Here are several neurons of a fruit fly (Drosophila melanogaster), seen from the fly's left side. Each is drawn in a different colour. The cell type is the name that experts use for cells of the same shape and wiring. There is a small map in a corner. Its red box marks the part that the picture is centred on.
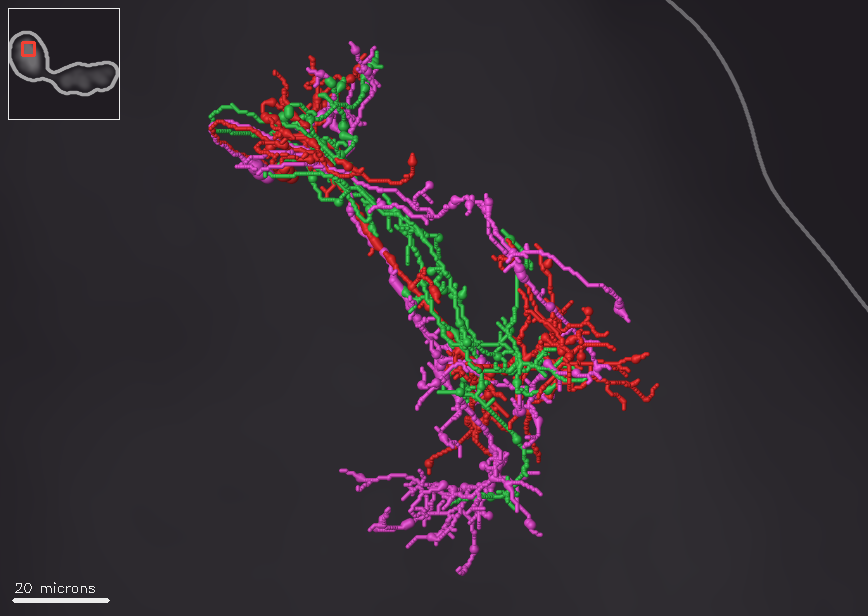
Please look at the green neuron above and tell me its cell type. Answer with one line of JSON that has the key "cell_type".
{"cell_type": "CB3496"}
